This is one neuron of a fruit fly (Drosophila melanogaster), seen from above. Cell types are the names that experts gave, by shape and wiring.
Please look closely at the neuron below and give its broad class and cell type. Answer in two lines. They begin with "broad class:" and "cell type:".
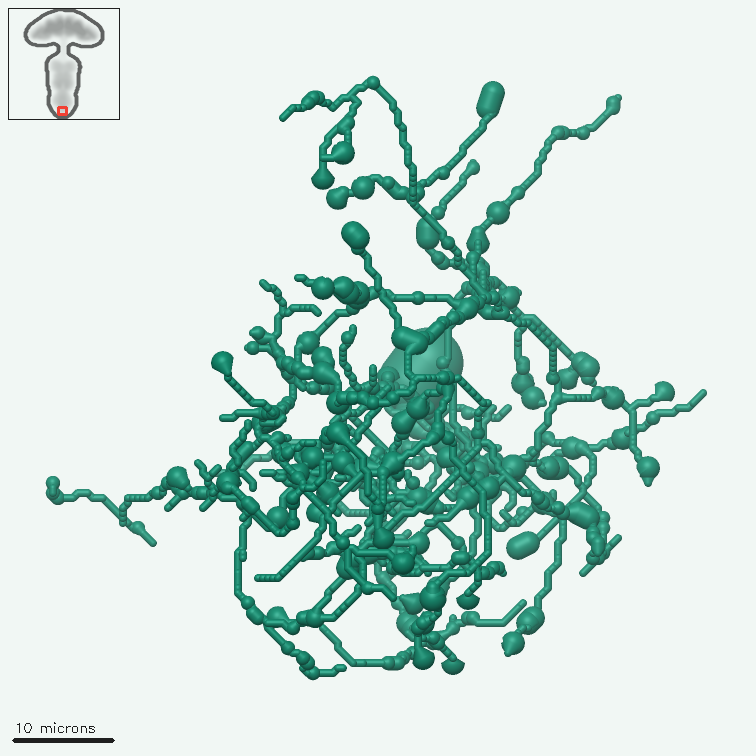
broad class: nerve-cord intrinsic neuron
cell type: INXXX345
